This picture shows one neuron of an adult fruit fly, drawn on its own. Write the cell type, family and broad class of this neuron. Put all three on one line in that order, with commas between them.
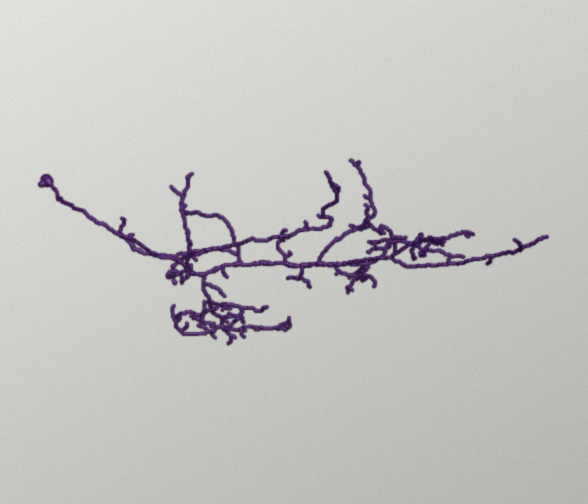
IN20A.22A073, hemilineage 20A.22A, nerve-cord intrinsic neuron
